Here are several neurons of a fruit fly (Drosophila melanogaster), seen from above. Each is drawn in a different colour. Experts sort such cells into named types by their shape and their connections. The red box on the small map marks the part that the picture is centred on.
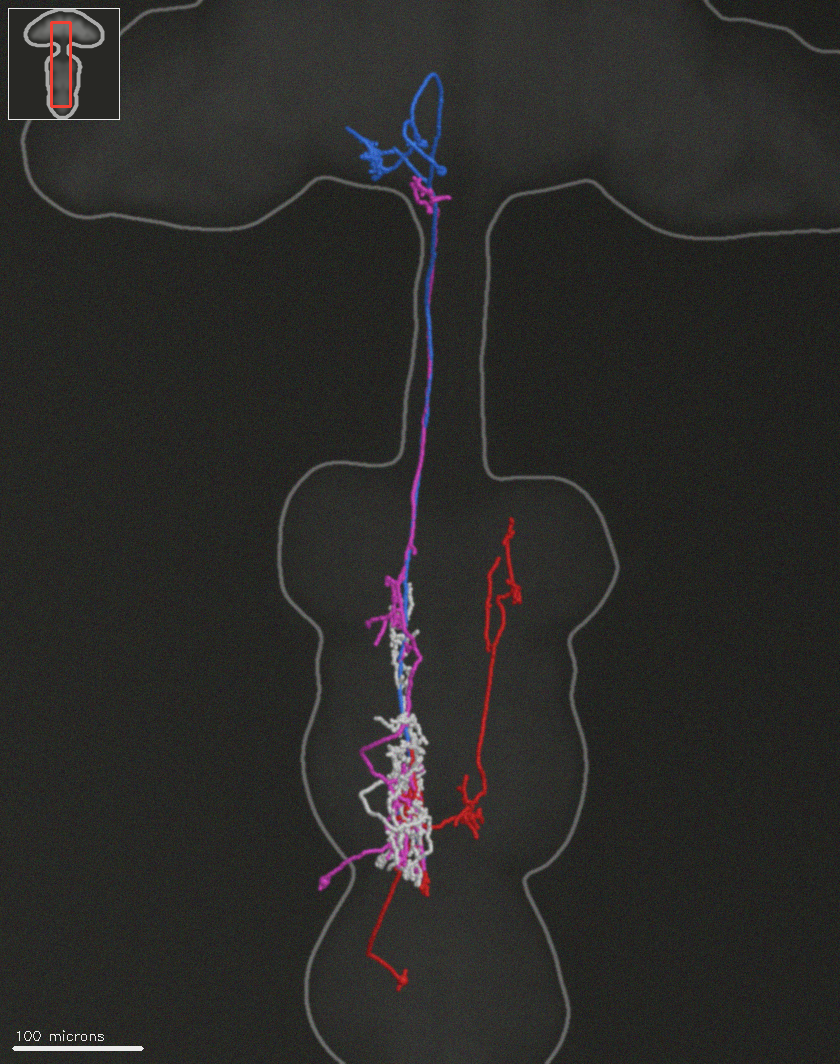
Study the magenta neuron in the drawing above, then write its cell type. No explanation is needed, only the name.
ANXXX171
